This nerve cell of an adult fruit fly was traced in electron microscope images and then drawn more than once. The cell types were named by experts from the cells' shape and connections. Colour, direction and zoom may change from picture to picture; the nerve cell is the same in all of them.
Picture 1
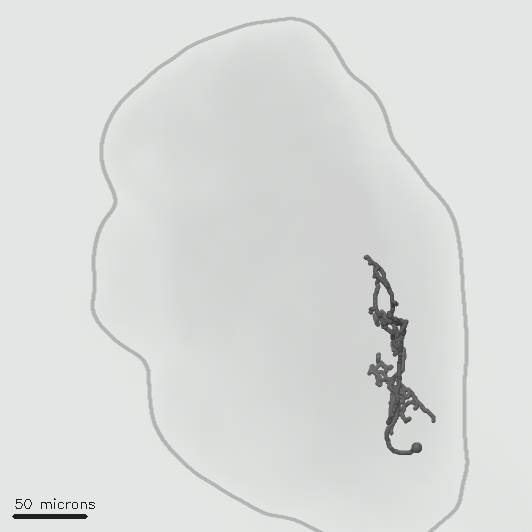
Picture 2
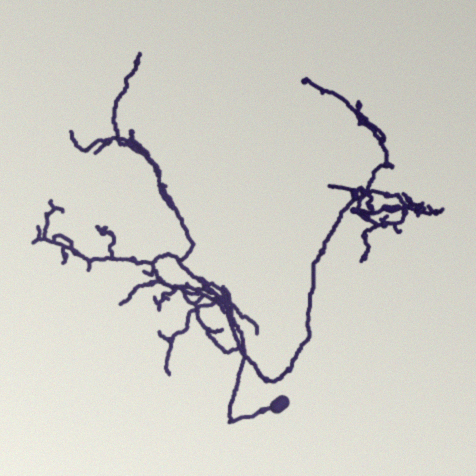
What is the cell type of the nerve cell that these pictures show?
PS340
